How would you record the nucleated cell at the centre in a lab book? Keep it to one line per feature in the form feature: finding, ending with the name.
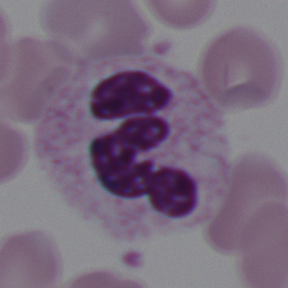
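Chromatin: dark purple, densely clumped
Nucleoli: none visible
Granules: fine, pink-violet, scattered through cytoplasm
Vacuoles: none in cytoplasm
Name: segmented neutrophil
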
